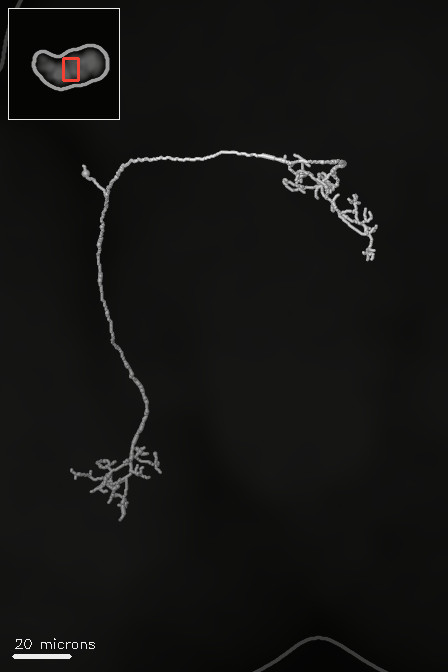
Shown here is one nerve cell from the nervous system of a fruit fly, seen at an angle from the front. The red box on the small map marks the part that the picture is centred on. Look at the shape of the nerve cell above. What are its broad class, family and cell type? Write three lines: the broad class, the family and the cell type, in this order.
visual projection neuron
hemilineage VPNd3
LC9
